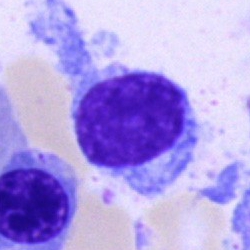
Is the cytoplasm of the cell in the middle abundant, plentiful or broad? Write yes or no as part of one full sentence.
No, the cell has scant cytoplasm instead of a broad area.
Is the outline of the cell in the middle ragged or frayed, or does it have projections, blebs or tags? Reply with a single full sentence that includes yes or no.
Yes, the cell does have a ragged or frayed edge, or projections, blebs or tags.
